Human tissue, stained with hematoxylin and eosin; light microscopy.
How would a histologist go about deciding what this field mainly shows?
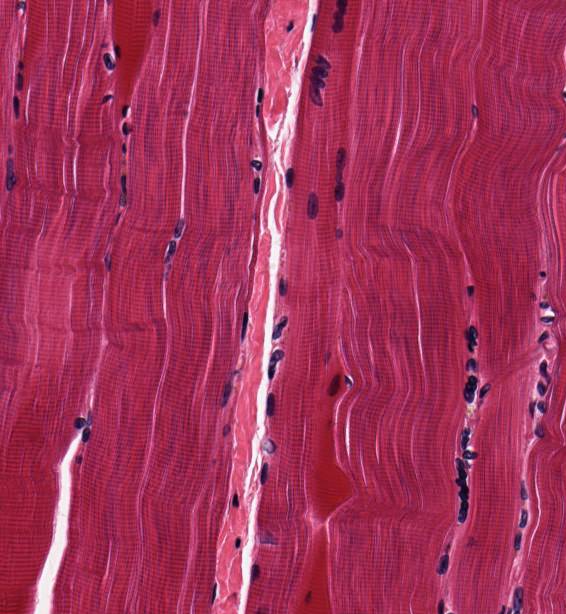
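You're looking at skeletal muscle. See how long, unbranched, parallel fibres run roughly from top to bottom across the whole field. Fine cross-striations run across them, in many fibres wavy rather than straight, and the dark nuclei lie at the edges, not the centres.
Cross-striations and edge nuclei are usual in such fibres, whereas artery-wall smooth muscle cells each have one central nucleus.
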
